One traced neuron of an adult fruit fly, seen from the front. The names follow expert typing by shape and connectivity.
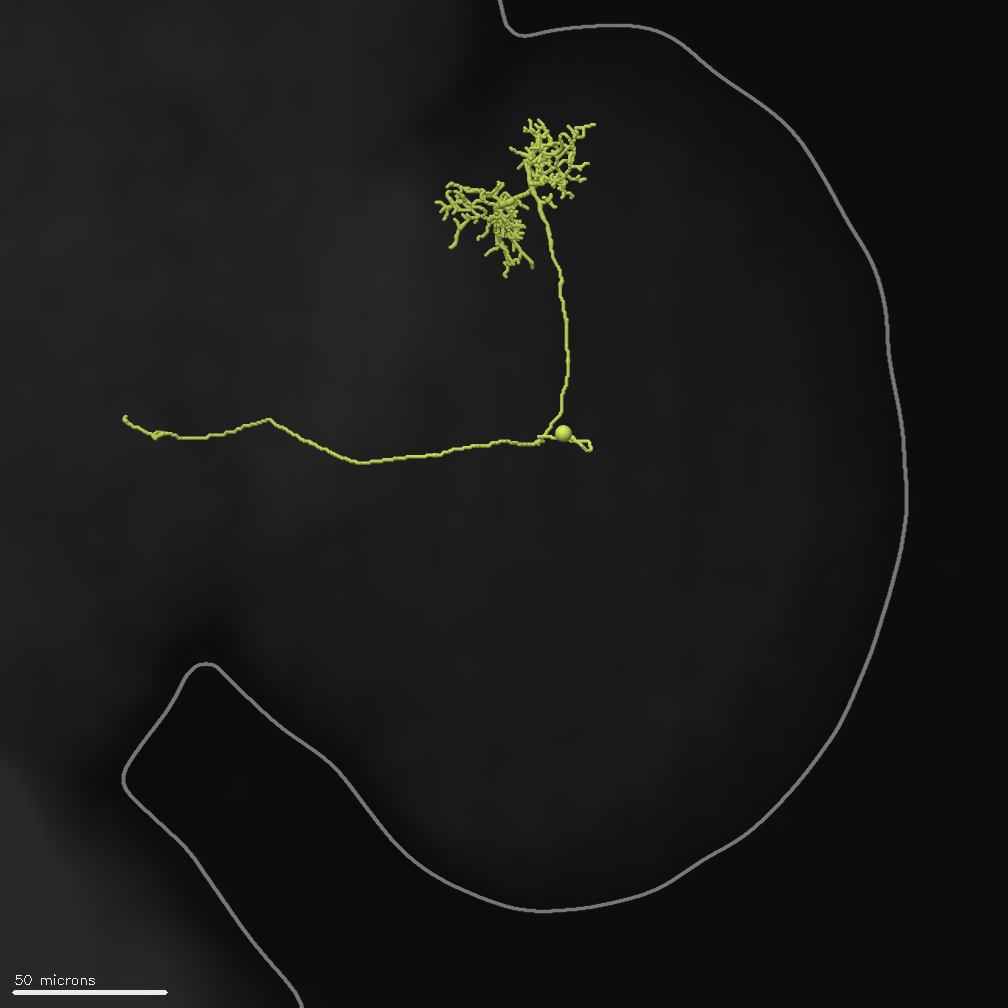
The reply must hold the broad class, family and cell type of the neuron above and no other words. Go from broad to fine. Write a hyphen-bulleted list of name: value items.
- broad class: visual projection neuron
- family: TmY
- cell type: TmY14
